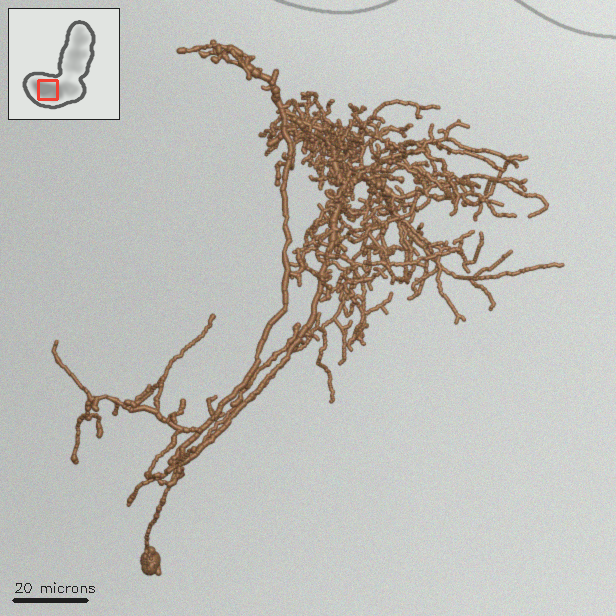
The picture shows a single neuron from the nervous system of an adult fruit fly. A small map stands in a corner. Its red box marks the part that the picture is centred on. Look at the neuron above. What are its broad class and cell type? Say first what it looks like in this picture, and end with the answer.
It lies in the brain. By the scale bar it is about 150 microns tall in this view. The picture shows more than a hundred branch ends. Its broad class is central-brain intrinsic neuron. It is of cell type PS047_a.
